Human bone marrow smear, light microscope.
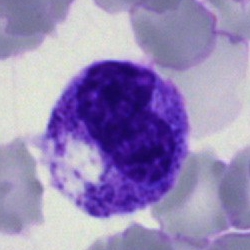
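Metamyelocyte, the central cell in a stained human bone marrow smear. Its nuclear chromatin is dark purple, dense and clumped, and no nucleoli are visible. A pale, almost clear area of cytoplasm lies at the lower left of the cell. Pale-staining red cells crowd close around it on several sides.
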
